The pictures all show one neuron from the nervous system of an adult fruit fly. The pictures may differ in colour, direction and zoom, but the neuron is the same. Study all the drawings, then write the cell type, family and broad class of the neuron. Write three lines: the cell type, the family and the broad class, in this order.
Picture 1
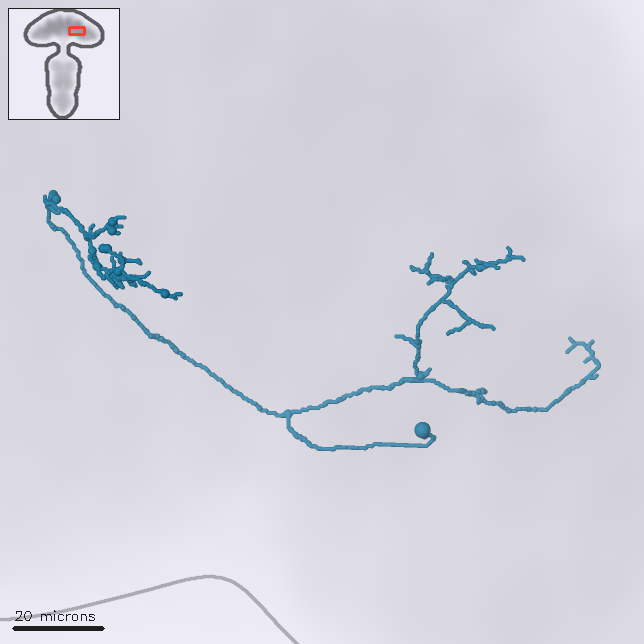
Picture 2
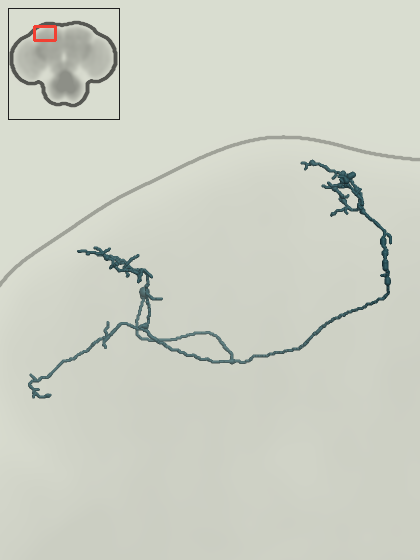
LHPV5a3
hemilineage DL2_dorsal
central-brain intrinsic neuron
